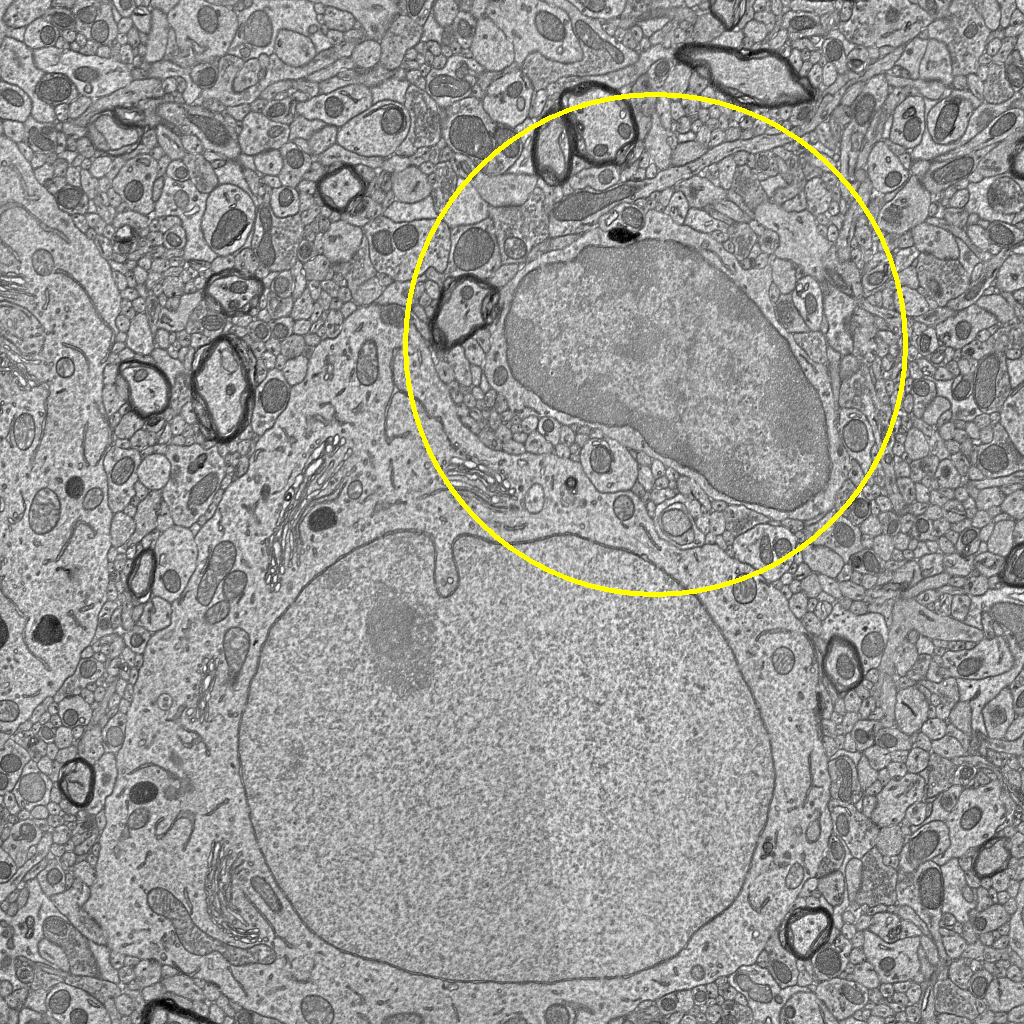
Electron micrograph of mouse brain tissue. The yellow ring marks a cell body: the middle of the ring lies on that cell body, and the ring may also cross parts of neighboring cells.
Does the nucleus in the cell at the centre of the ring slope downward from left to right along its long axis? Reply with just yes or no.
Yes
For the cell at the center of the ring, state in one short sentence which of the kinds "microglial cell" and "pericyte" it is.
This ring's center lies on a microglial cell.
